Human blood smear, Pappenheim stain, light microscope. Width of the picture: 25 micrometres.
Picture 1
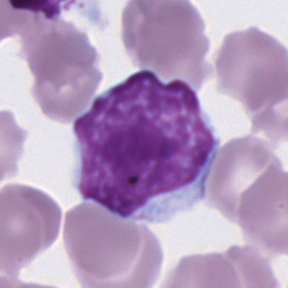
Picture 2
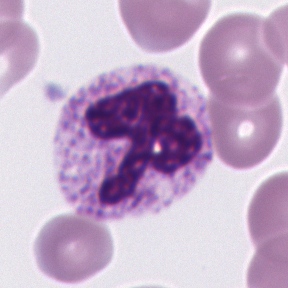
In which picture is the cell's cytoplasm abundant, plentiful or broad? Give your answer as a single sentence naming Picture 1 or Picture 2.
In picture 2, a wide area of cytoplasm encircles the nucleus.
